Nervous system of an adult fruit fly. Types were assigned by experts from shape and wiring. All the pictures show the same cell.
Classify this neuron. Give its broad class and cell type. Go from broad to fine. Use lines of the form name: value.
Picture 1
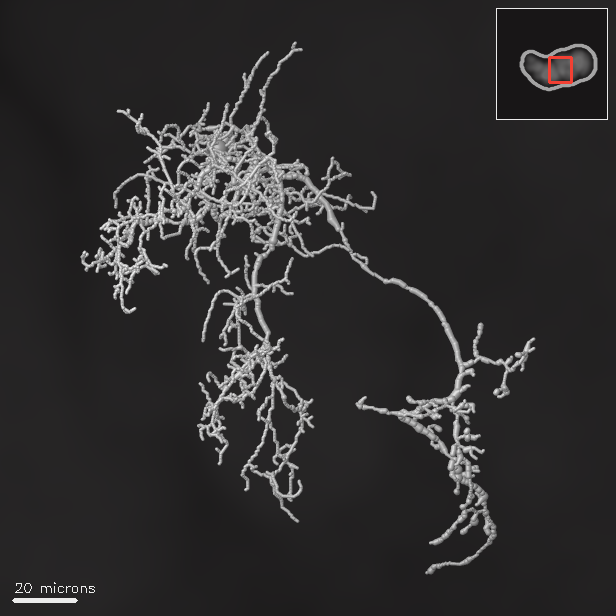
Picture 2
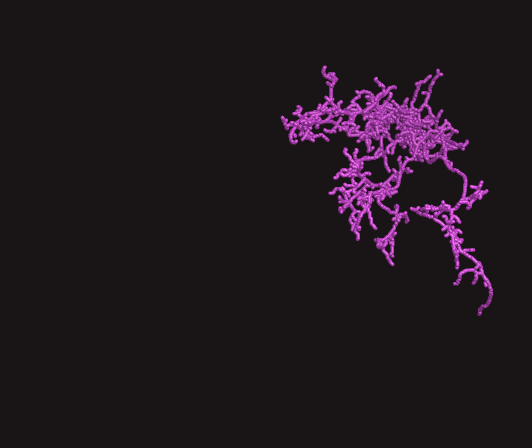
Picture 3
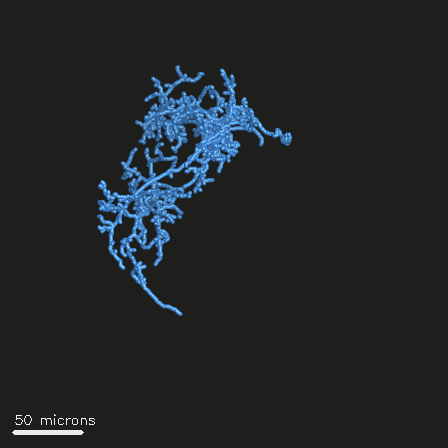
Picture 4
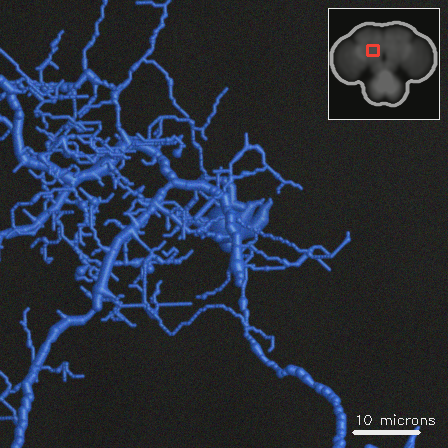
broad class: central-brain intrinsic neuron
cell type: SAD094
